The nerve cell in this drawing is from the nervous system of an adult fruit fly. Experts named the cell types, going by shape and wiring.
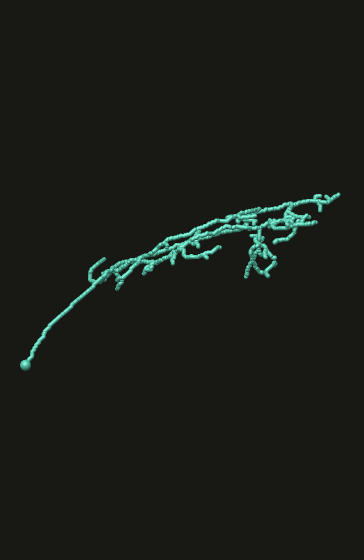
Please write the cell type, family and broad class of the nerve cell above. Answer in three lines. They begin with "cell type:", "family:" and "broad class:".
cell type: CB0946
family: hemilineage LHp2
broad class: central-brain intrinsic neuron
